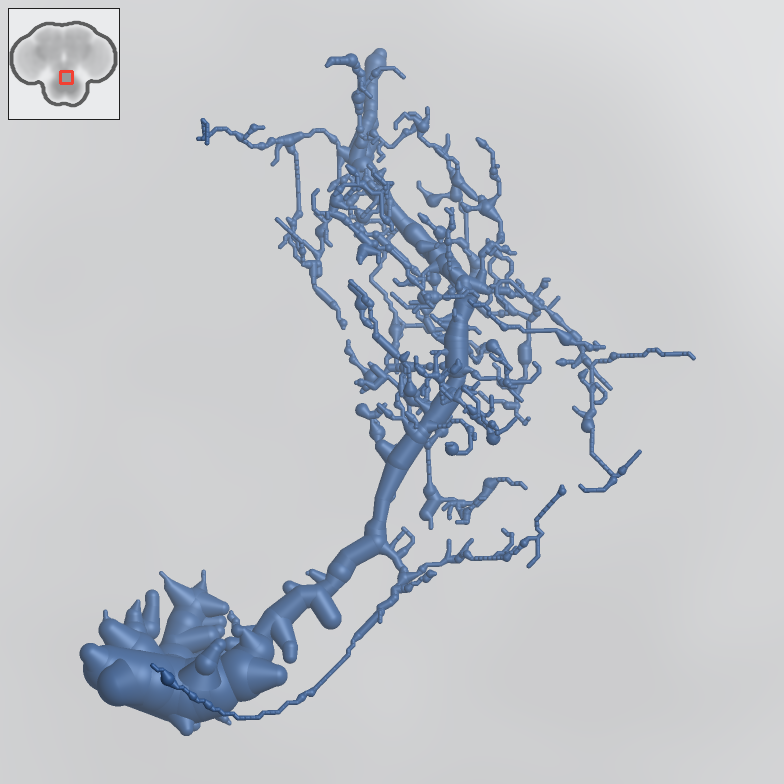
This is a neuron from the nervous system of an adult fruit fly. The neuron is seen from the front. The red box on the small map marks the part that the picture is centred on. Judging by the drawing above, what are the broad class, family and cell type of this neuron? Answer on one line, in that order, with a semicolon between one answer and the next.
motor neuron of the nerve cord; MNad; MNad69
